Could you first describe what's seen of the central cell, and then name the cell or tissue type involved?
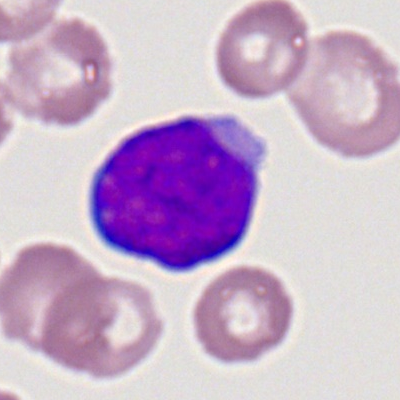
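Roughly round in outline, the cell is almost entirely filled by its nucleus, where the chromatin is finely textured rather than coarsely clumped. A pale blue bleb projects from the upper right. The cell is a myeloblast.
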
